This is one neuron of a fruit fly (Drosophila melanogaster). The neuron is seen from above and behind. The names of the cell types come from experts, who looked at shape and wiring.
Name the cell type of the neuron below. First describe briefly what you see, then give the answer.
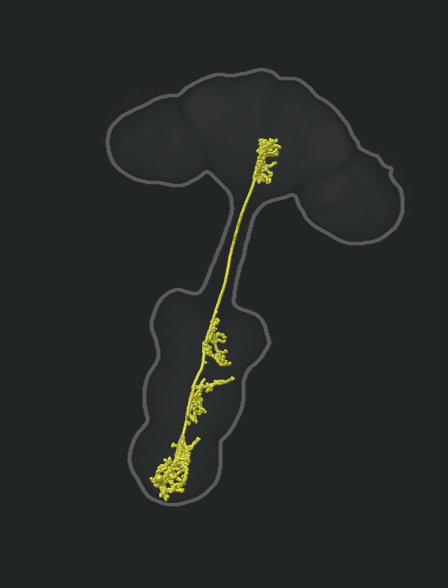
It runs through the neck, between the brain and the nerve cord. As drawn here it is more than twice as tall as it is wide. Its broad class is ascending neuron. It is of cell type AN09B018.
